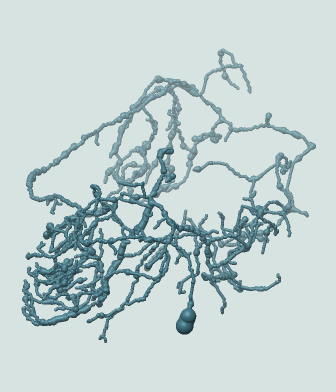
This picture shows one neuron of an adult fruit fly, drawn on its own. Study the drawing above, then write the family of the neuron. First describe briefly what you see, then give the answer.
The cell body can be seen at the bottom of the picture. The picture shows dozens of branch ends. This is a central-brain intrinsic neuron. The family is hemilineage ALl1_dorsal.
